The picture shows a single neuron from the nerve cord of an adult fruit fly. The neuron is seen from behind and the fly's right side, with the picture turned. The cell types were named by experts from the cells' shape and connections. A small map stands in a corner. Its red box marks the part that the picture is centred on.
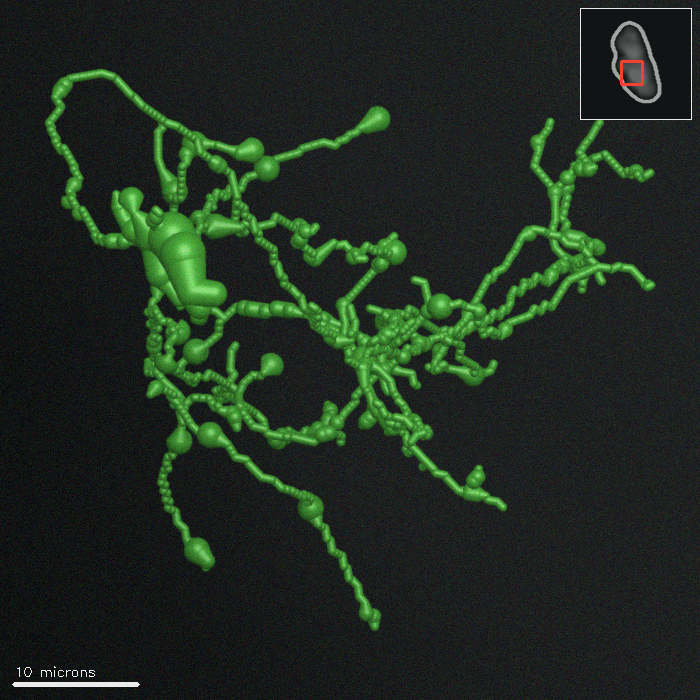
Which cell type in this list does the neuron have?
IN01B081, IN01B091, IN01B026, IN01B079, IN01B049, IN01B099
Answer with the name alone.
IN01B079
